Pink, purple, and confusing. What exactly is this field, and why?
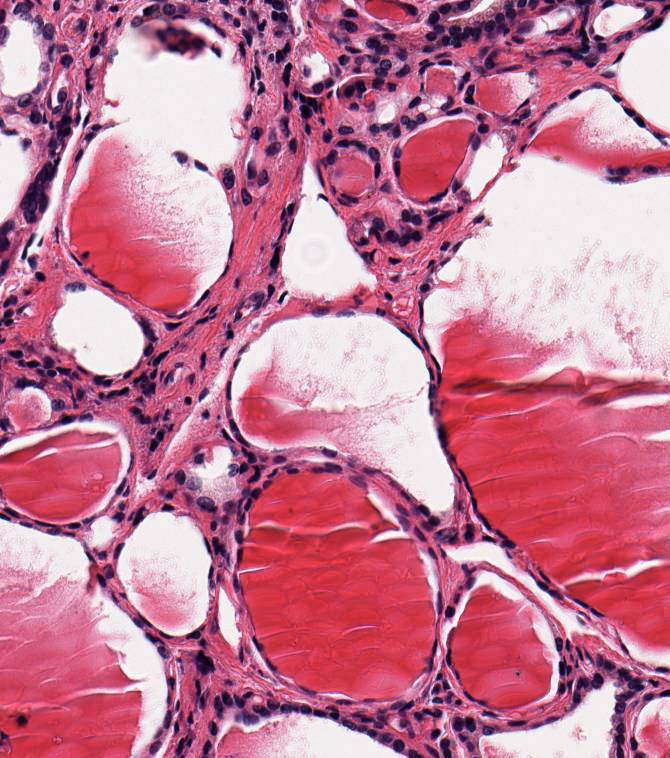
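The structure shown is the thyroid follicle, in rounded profiles of widely varying size, the largest on the right.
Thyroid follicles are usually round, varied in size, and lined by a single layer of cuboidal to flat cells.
Each follicle here is lined by a single layer of flattened to low cuboidal epithelial cells.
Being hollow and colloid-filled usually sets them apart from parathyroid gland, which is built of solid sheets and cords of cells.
The colloid shows parallel cracks and, in many follicles, white unstained areas where it has pulled away.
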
